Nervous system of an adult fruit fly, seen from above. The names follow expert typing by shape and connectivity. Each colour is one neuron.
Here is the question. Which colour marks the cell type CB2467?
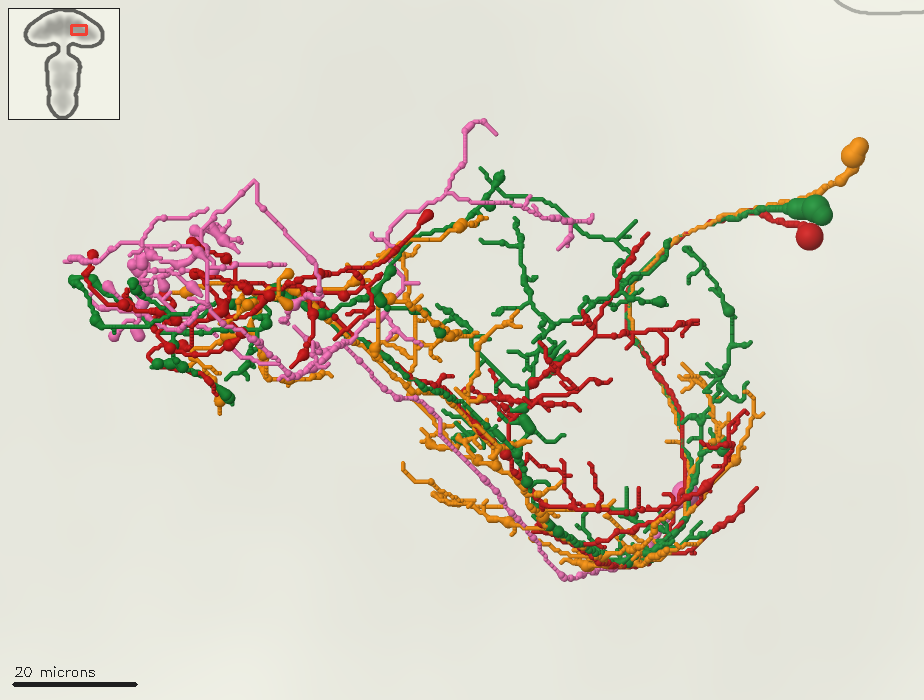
red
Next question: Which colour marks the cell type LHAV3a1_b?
green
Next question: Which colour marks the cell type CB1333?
orange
